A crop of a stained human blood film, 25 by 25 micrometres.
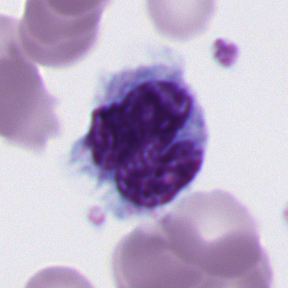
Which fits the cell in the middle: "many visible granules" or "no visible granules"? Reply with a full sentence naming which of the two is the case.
The cytoplasm of the cell lacks visible granules entirely.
